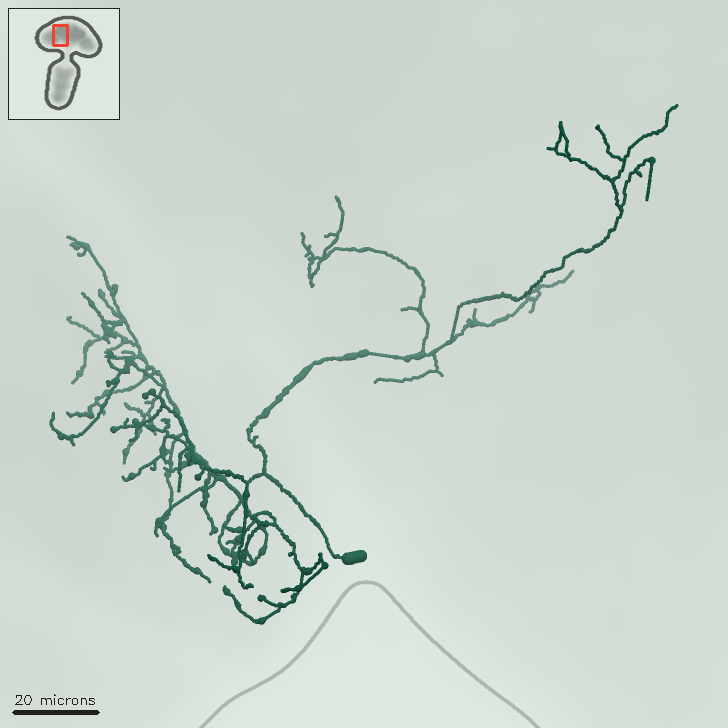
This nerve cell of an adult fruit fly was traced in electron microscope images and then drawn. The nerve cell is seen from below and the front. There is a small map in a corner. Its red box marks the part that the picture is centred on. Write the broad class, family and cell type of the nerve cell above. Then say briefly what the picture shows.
Its broad class is visual centrifugal neuron. Its family is LT. The cell type is LT70. It is in the brain and does not reach the nerve cord. The cell body is at the bottom of the picture. Dozens of branch ends can be seen.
